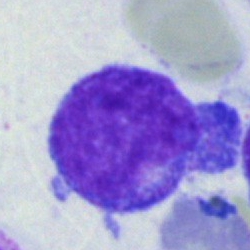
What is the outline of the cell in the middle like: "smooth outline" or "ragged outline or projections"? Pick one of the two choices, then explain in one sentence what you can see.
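Ragged outline or projections. Small pale blue projections stick out from the lower left and bottom edge.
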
